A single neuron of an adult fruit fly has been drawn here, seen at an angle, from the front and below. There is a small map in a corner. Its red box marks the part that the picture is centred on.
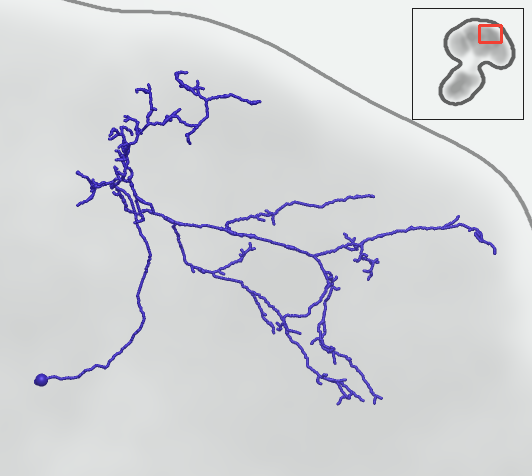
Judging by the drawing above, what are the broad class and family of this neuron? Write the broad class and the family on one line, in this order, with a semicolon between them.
central-brain intrinsic neuron; hemilineage DM4_dorsal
